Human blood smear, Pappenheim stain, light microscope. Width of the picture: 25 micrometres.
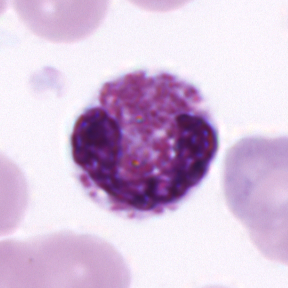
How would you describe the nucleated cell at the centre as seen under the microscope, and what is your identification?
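Two nuclear lobes lie at opposite sides of the cell, one left and one right, joined by a band running along its lower edge. Coarse, round, reddish-pink granules pack the cytoplasm, filling the space between the lobes and the upper part of the cell above them. The cell measures about 13 micrometres across. The cell is an eosinophil.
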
